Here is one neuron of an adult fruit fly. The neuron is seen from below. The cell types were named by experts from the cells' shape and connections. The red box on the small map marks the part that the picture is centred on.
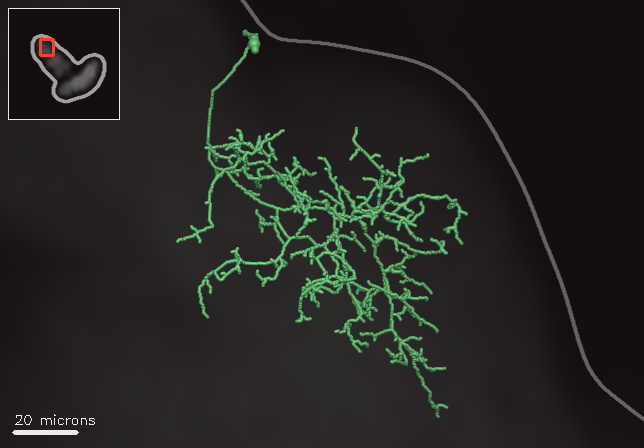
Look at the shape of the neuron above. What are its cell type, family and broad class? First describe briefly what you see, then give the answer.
The cell body can be seen at the top of the picture. From top to bottom in the picture it spans about 130 microns. The picture shows dozens of branch ends. The cell type is IN20A.22A055. The family is hemilineage 20A.22A. This is a nerve-cord intrinsic neuron.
